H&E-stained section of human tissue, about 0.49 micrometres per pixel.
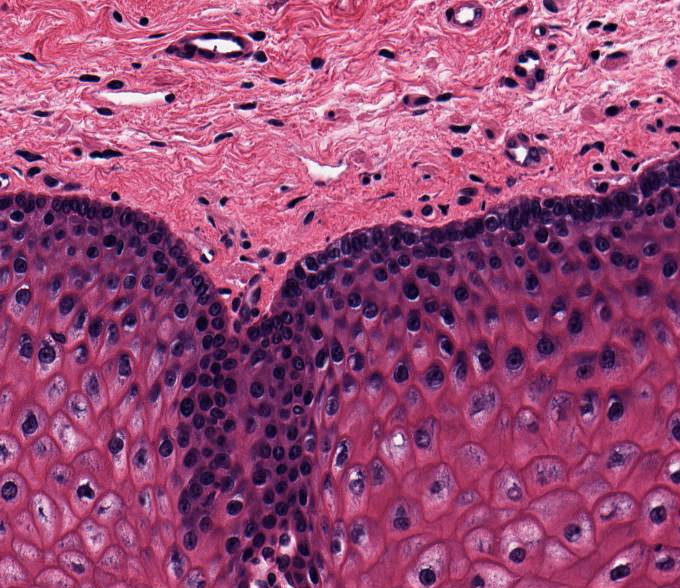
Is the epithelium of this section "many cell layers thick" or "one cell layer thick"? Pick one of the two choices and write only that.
Many cell layers thick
